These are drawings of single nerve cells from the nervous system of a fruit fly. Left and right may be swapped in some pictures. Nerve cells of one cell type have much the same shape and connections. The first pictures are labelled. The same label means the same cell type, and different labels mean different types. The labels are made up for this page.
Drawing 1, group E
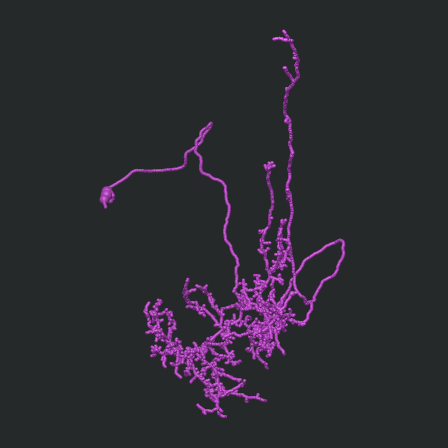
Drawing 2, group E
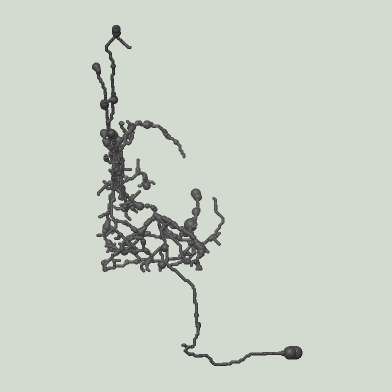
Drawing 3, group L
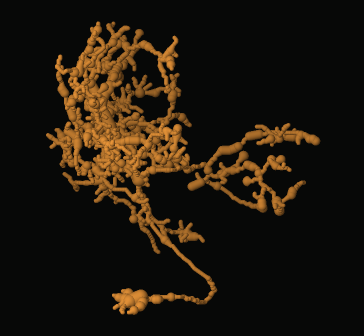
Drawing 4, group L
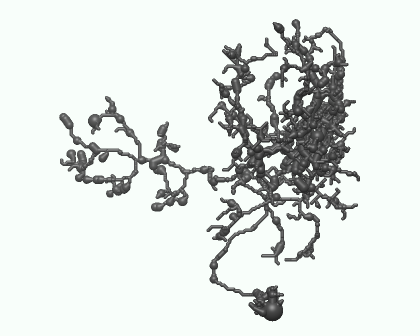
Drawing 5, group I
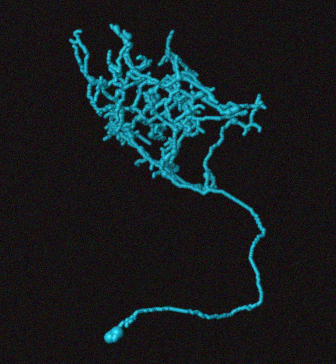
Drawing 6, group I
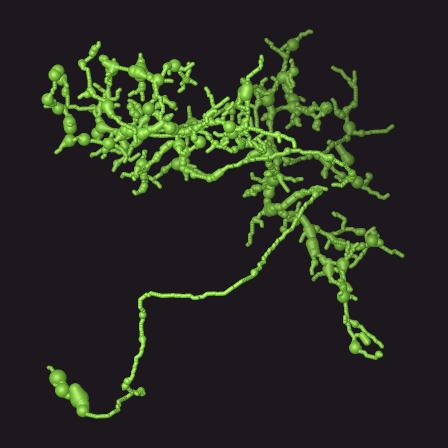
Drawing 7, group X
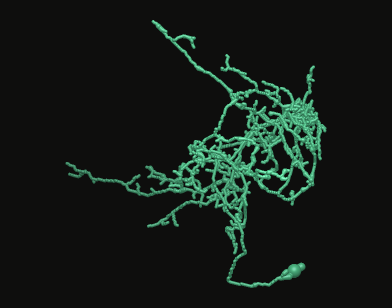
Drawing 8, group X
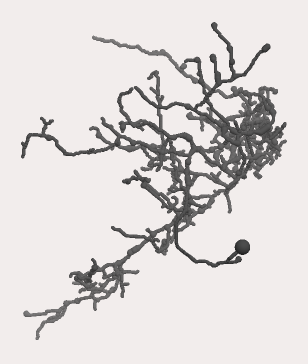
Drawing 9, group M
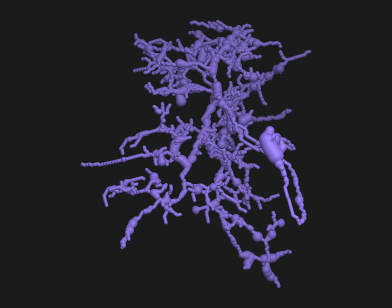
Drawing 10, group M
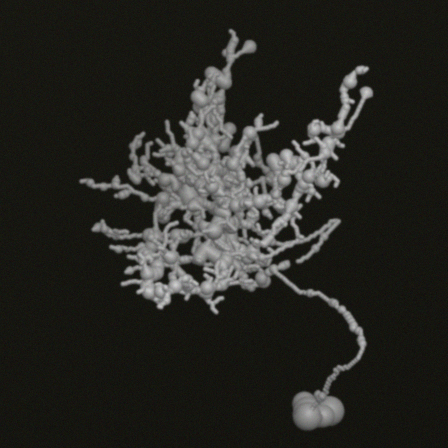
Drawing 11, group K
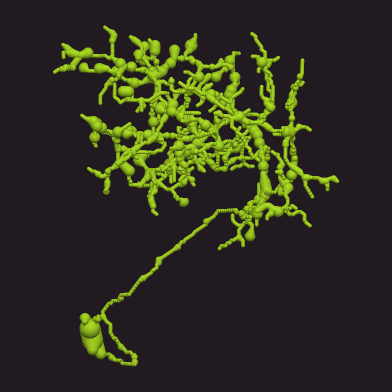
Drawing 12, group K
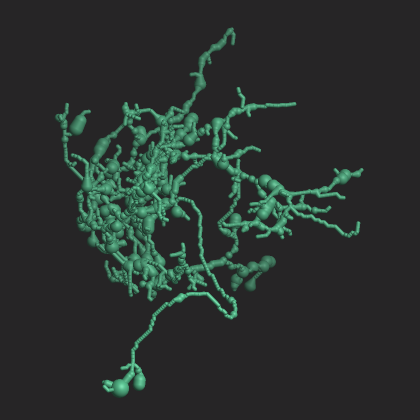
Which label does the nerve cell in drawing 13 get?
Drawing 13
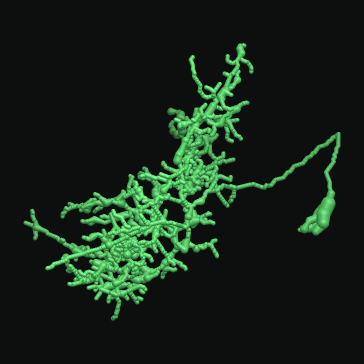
group M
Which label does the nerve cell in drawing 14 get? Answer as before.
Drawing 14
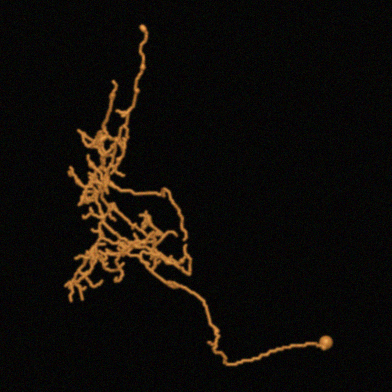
group E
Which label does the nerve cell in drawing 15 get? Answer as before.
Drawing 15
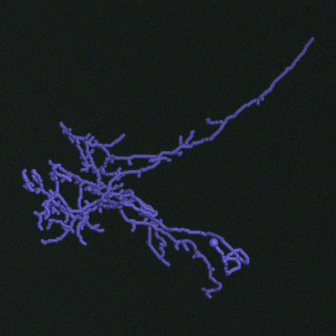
group E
